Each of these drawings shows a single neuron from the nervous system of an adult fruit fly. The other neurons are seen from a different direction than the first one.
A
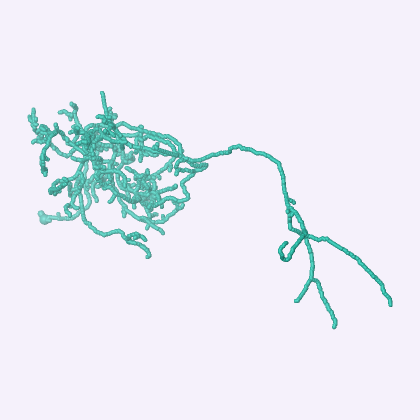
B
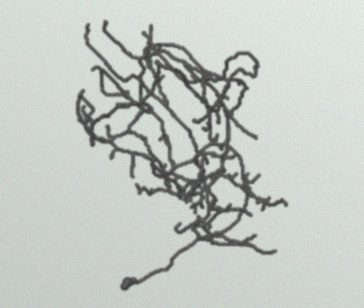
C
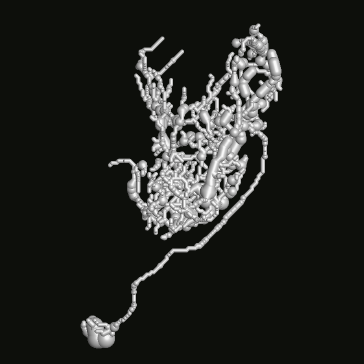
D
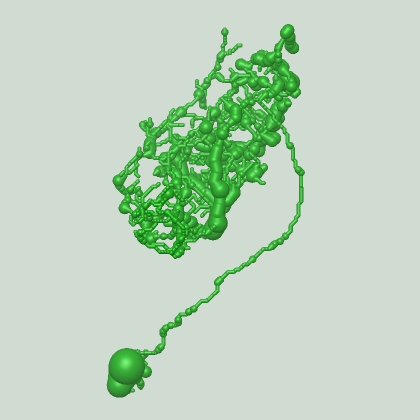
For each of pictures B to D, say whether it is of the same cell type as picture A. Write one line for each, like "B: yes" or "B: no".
B: no
C: no
D: no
